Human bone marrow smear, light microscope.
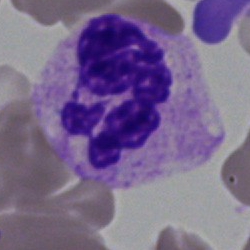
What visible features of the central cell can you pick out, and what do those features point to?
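See how the outline is roughly round and smooth. The chromatin is dark purple and densely clumped. There is plenty of pale lilac cytoplasm, and fine pale purple granules are scattered through it. This cell is a segmented neutrophil.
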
